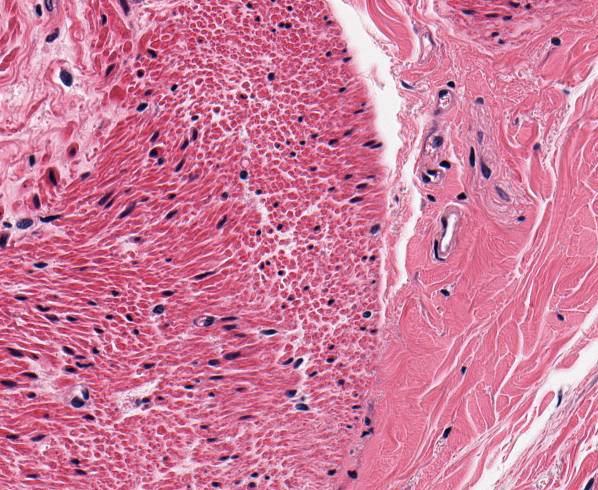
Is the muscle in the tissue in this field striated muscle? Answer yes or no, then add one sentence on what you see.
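No. A large bundle of smooth muscle fills the left part of the field, and dense connective tissue fills the right part.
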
